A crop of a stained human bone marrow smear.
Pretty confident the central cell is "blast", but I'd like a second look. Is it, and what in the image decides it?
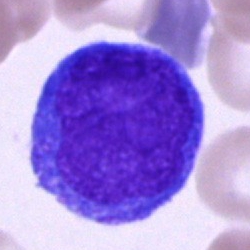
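The chromatin is finely stippled and evenly spread, without coarse clumps.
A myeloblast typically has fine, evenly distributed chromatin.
This feature goes with blast. The cytoplasm forms a thin, deep blue rim, widest along the lower left side.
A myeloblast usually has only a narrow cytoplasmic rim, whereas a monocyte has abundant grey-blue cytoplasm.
The thin rim therefore goes with blast and against monocyte. No vacuoles are seen in the cytoplasm.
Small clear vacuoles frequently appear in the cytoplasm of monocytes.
Their absence sits better with blast than with monocyte. The outline is round and smooth. The name blast fits.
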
